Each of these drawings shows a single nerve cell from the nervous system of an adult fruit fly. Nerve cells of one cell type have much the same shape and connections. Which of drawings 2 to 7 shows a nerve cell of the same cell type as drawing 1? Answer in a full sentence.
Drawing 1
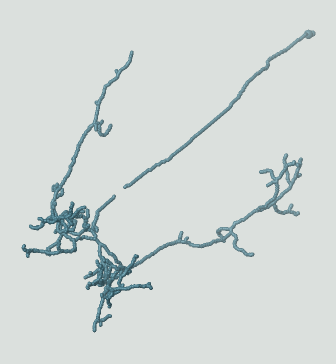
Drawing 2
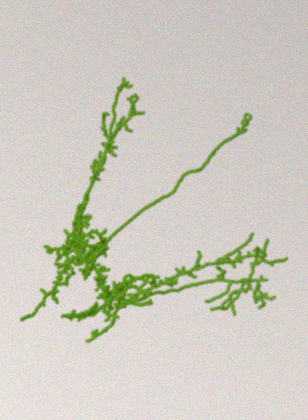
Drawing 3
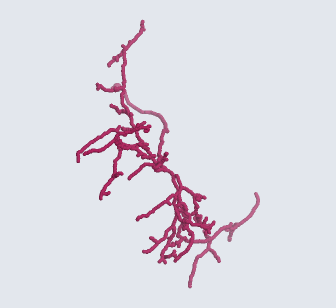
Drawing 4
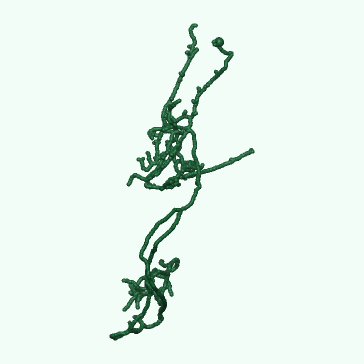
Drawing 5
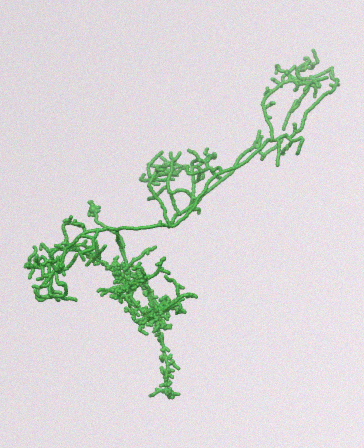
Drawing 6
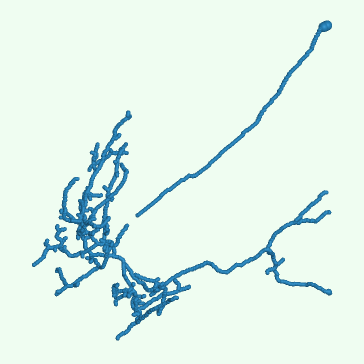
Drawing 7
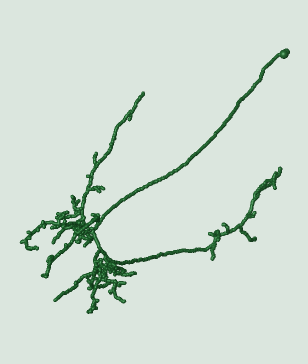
The nerve cell in drawing 7 is of the same cell type.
